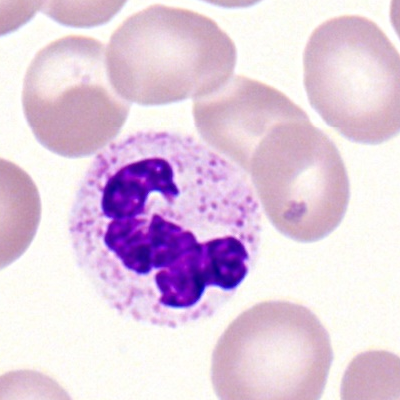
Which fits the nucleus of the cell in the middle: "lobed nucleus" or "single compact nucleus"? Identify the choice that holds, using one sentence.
In this cell, the nucleus is divided into separate lobes.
